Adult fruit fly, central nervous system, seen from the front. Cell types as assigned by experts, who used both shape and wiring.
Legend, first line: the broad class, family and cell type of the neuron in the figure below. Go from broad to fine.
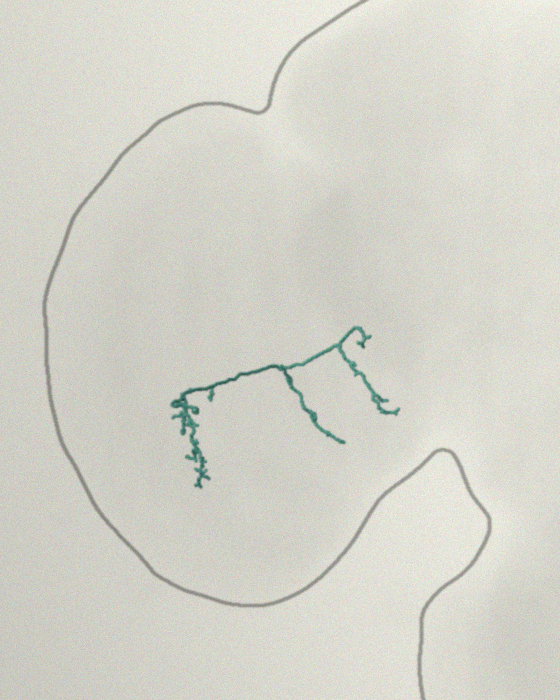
optic-lobe intrinsic neuron; TmY; TmY9a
